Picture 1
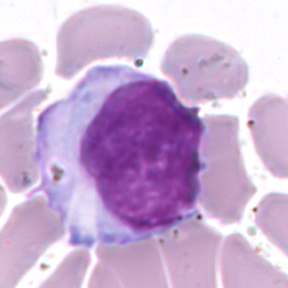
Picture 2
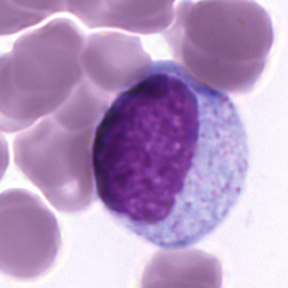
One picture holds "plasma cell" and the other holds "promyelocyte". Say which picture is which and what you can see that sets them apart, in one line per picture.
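The cell in picture 1 is a plasma cell. The cell outline is irregular, with uneven, slightly ragged edges.
The cell in picture 2 is a promyelocyte. The cell surface shows no projections.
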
